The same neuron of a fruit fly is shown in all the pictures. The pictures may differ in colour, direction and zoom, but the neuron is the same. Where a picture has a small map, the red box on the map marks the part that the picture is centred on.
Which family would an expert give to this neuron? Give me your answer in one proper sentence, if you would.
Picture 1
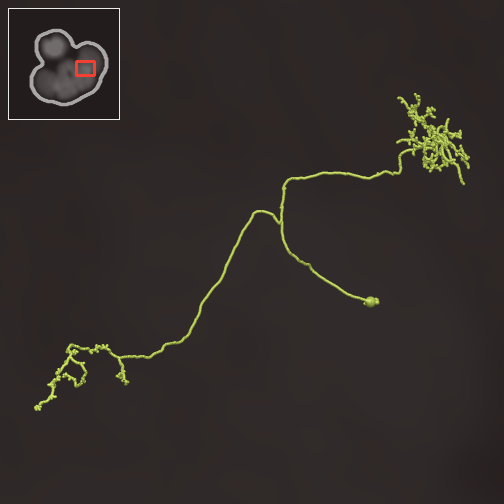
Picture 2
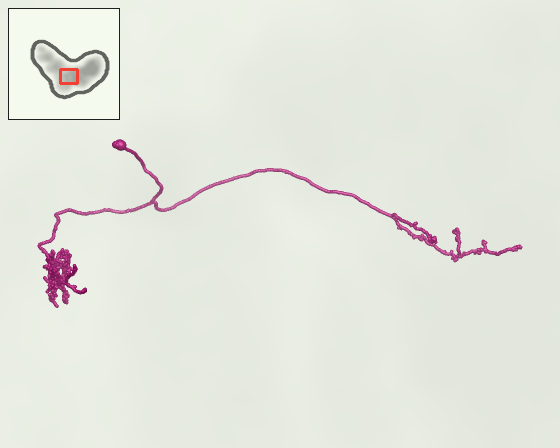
The neuron is part of the family known as LPC.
